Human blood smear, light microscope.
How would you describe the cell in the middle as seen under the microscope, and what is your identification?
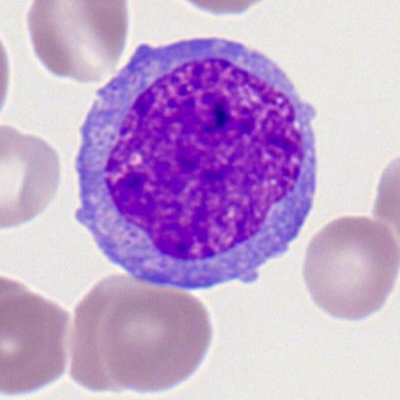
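Look first at the outline: it is round. Blue cytoplasm forms a rim all the way around the nucleus. Small blebs stand out from the cell surface. This cell is a monocyte.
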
